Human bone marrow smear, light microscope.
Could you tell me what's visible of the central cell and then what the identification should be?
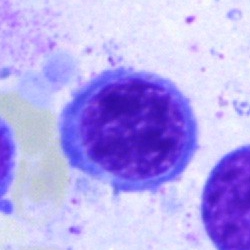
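Most of the central cell is nucleus, with a narrow rim of blue cytoplasm that is wider on the left side than on the right. The chromatin is dark purple and clumped, with paler patches between the clumps. The cell is an erythroblast.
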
